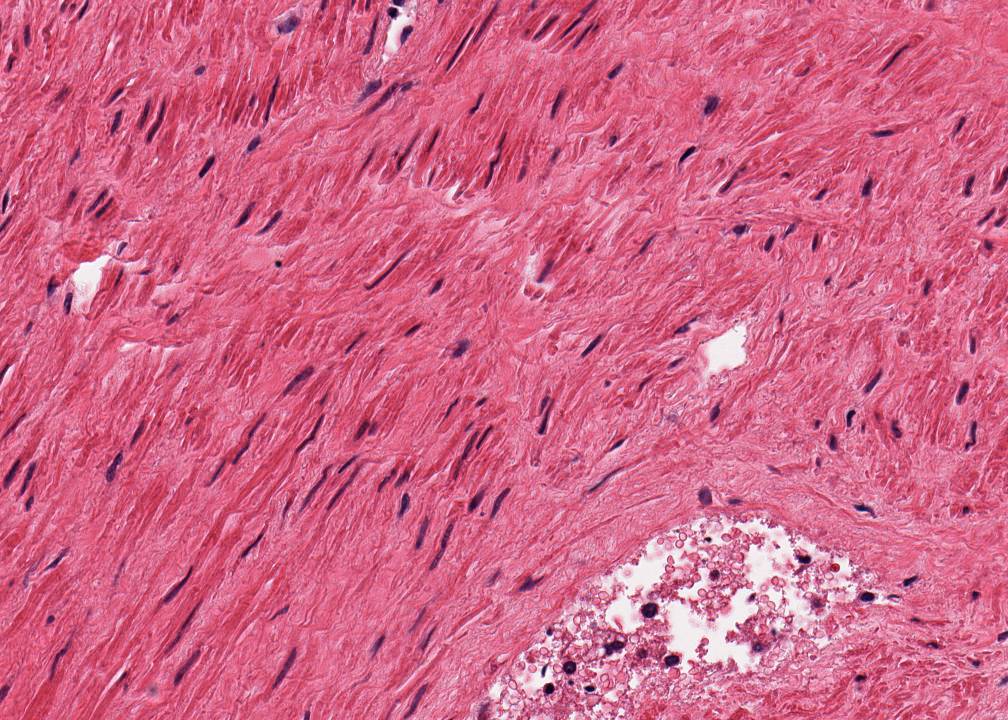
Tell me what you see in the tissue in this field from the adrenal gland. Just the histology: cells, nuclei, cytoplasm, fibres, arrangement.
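Almost the whole field is smooth muscle, long parallel bundles running diagonally from lower left toward upper right. The nuclei are dark purple, elongated and cigar-shaped with blunt ends, and there's plenty of bright pink, finely fibrillar cytoplasm.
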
